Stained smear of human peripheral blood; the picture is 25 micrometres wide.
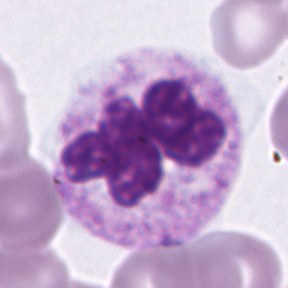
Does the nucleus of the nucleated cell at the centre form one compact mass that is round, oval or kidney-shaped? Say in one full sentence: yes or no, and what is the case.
No, the nucleus has been divided into two or more segments.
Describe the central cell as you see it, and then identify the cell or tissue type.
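Dark purple chromatin here, coarsely clumped, and no nucleoli to be seen. Through the cytoplasm run fine pink-violet granules, and there are no clear vacuoles. What you have is a segmented neutrophil.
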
